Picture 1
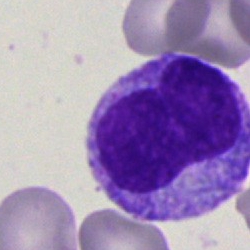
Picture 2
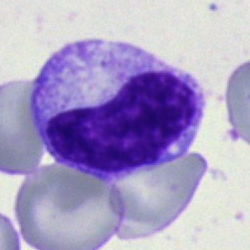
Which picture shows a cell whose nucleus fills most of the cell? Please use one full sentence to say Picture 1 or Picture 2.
It is the cell in picture 1 whose nucleus fills most of it.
